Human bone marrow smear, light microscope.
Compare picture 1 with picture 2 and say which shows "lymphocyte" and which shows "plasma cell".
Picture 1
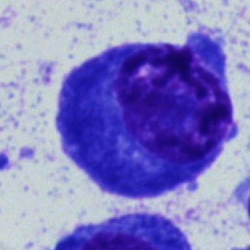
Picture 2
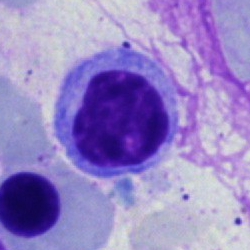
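Picture 1 is the plasma cell and picture 2 the lymphocyte. The plasma cell has abundant, deep blue cytoplasm, while the lymphocyte's cytoplasm forms a rim, widest along its upper side.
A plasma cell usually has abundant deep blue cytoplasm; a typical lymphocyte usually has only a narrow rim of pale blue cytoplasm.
The plasma cell's nucleus sits off-centre, pushed toward the right.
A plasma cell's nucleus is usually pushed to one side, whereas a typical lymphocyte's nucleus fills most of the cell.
Both cells have dark purple, coarsely clumped chromatin with paler spaces between the clumps. The lymphocyte has a round, smooth outline and no vacuoles.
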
